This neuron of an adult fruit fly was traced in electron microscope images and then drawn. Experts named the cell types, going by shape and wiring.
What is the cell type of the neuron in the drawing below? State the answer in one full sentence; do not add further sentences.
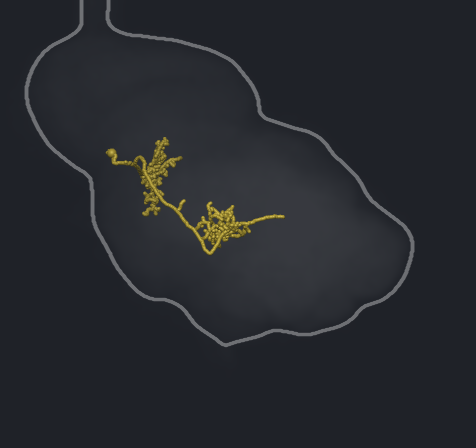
As its cell type, this neuron has WED208.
